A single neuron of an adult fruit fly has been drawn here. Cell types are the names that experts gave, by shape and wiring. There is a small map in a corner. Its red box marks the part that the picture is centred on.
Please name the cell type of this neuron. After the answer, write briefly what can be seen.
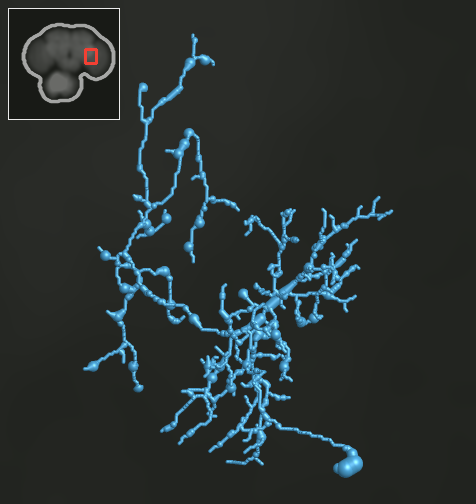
The cell type is Tlp11. Its broad class is optic-lobe intrinsic neuron. The cell body can be seen at the lower right of the picture. Dozens of branch ends can be seen.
